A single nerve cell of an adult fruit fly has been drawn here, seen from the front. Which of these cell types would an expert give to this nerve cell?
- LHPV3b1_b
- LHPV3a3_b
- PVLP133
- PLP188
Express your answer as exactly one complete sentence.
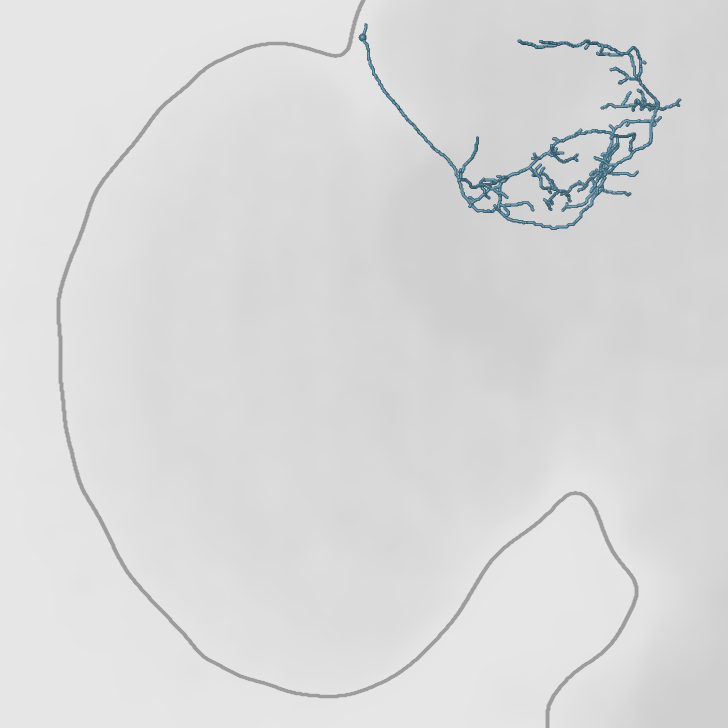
This nerve cell carries the cell type designation PLP188.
